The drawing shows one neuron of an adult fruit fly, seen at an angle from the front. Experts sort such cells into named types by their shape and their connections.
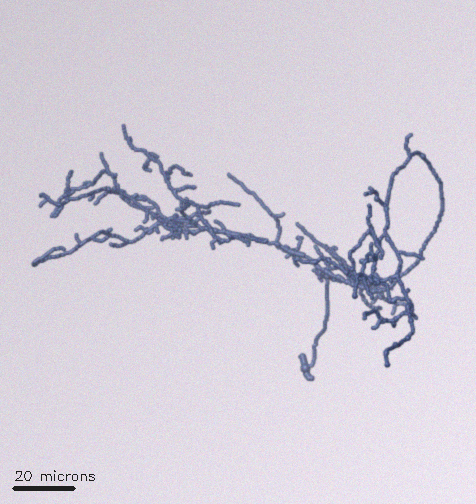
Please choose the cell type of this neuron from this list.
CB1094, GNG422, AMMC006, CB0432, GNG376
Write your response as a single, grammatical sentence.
This neuron is an instance of the cell type CB1094.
